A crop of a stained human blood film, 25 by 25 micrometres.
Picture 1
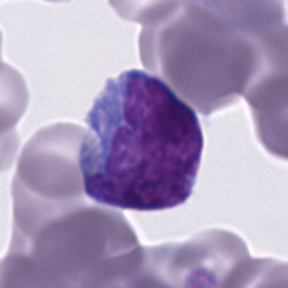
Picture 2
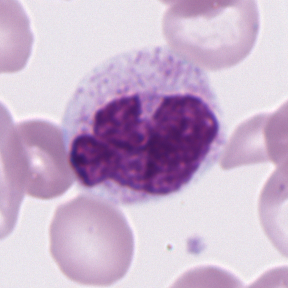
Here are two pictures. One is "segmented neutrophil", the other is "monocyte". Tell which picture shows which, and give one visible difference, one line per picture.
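Picture 1: monocyte. No granules are visible in the cytoplasm.
Picture 2: segmented neutrophil. The cytoplasm is sprinkled with many fine pinkish-purple granules.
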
